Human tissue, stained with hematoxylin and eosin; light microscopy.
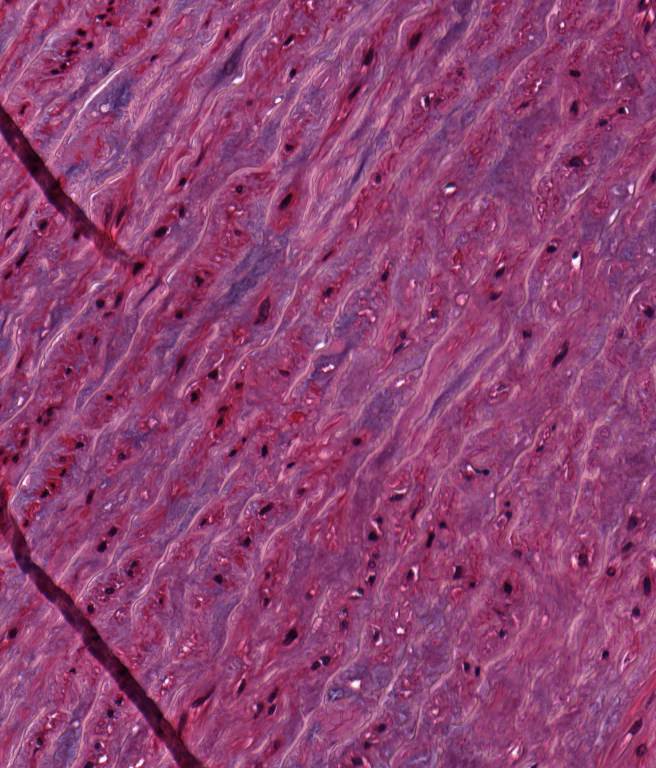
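Aorta, H&E: closely packed parallel fibres fill the whole field as one uniform sheet, with no separate compartments or units. The pink fibres and the thin pale clefts between them follow gently wavy lines, not straight ones. In many places, patchy bluish-purple material lies between the pink fibres. As far as I can see, no fat cells are present.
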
